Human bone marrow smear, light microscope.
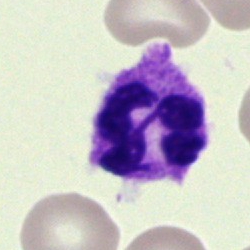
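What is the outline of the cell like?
Irregular rather than smoothly round.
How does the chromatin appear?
Dense and dark purple.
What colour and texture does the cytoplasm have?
Lilac-purple, with a finely granular texture.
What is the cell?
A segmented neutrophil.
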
